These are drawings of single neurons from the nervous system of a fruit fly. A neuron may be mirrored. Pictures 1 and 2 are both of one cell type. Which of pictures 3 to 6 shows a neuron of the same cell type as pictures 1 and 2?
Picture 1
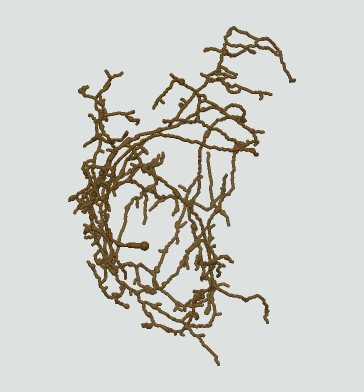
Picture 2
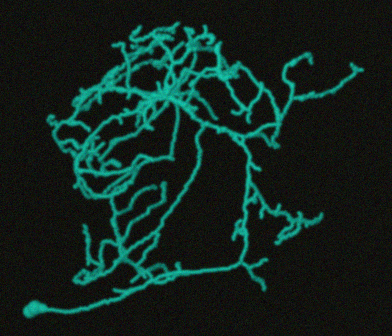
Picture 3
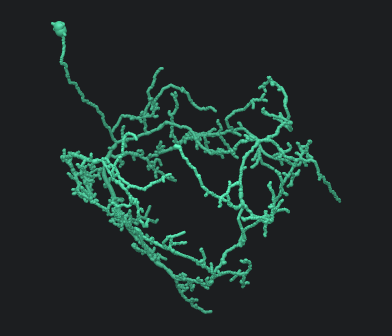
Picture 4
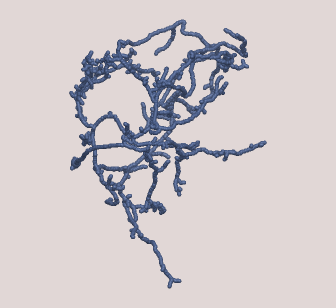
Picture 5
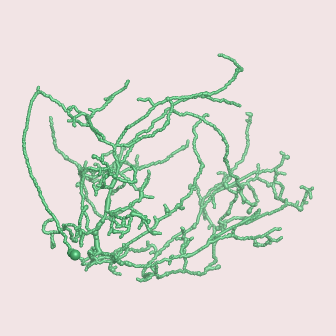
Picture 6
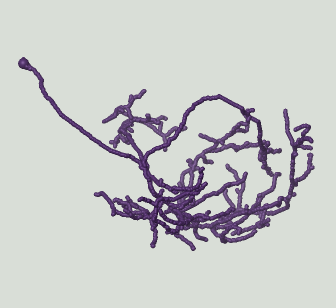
Picture 5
